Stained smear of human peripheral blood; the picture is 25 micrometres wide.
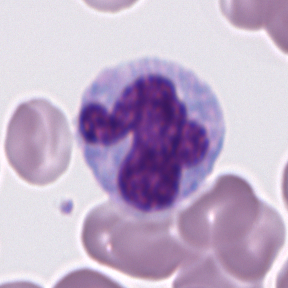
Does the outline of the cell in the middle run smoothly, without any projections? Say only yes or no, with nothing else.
Yes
